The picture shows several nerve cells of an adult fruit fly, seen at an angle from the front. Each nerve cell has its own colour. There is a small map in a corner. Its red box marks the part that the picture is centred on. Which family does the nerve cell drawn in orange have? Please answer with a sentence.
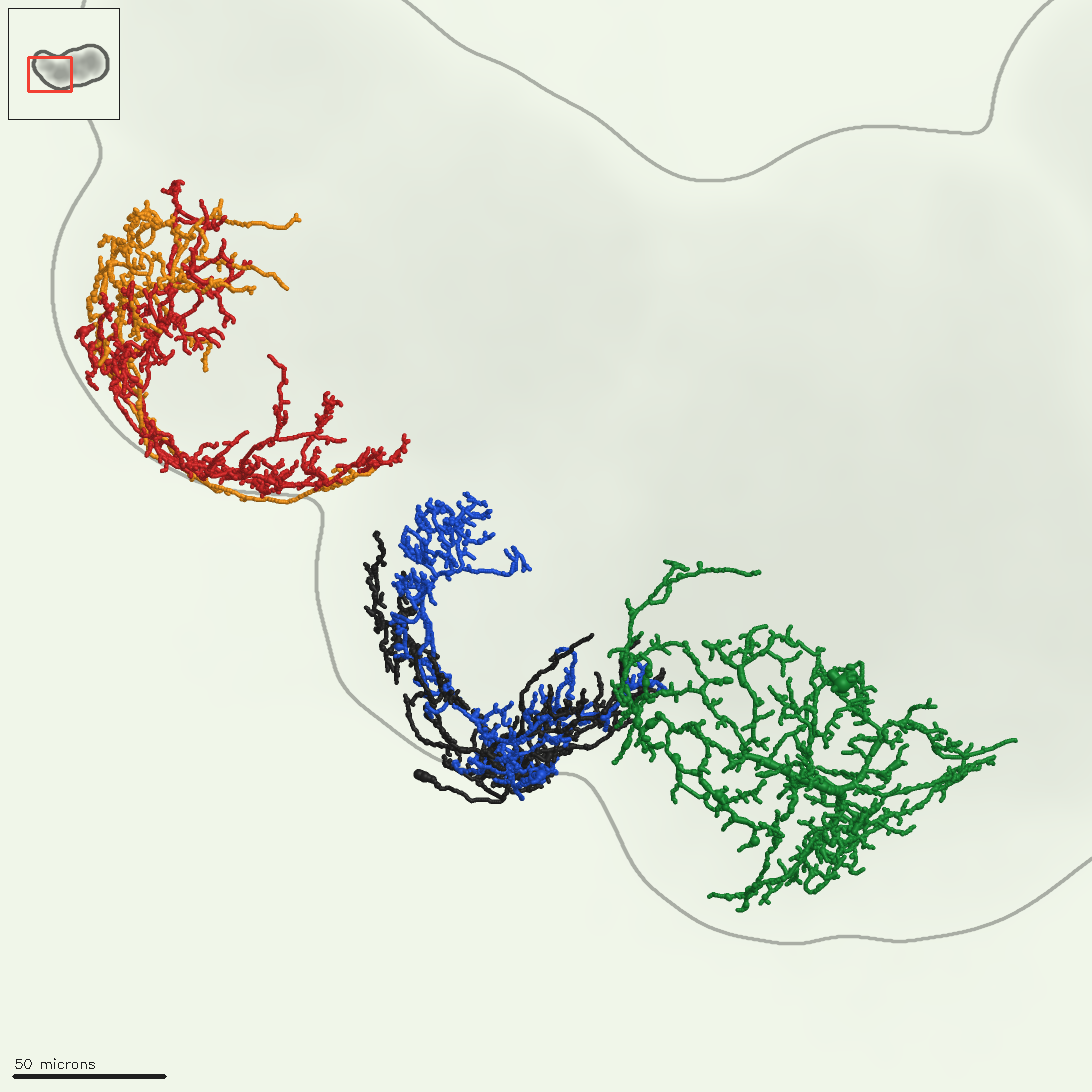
The family is hemilineage 13A.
